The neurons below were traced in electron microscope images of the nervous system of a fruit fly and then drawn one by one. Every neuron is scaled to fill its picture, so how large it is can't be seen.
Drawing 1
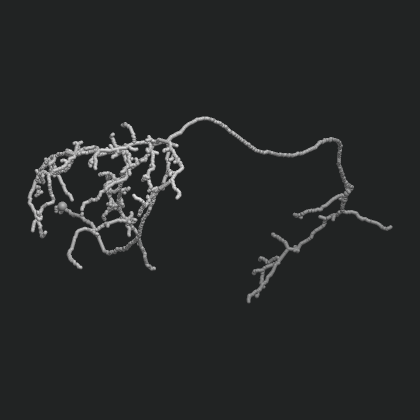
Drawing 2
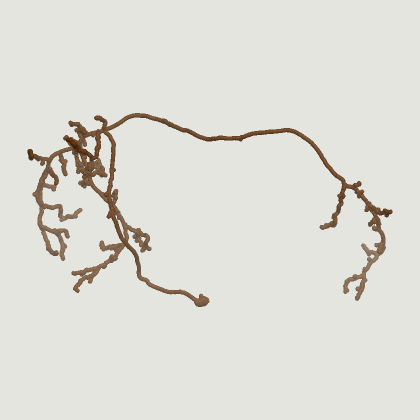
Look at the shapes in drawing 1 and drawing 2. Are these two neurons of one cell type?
yes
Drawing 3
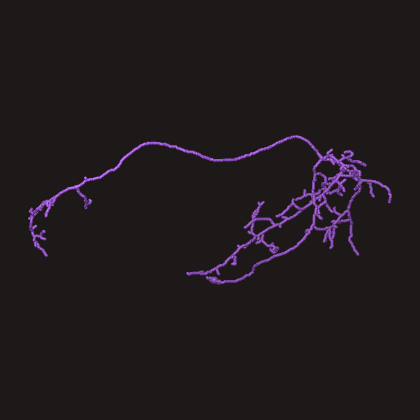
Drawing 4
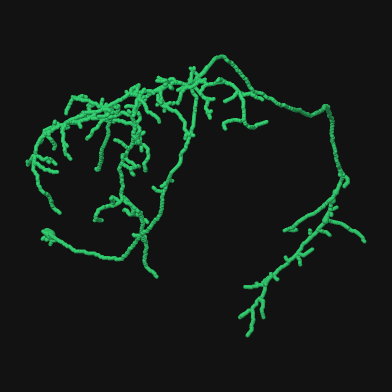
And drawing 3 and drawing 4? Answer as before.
yes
